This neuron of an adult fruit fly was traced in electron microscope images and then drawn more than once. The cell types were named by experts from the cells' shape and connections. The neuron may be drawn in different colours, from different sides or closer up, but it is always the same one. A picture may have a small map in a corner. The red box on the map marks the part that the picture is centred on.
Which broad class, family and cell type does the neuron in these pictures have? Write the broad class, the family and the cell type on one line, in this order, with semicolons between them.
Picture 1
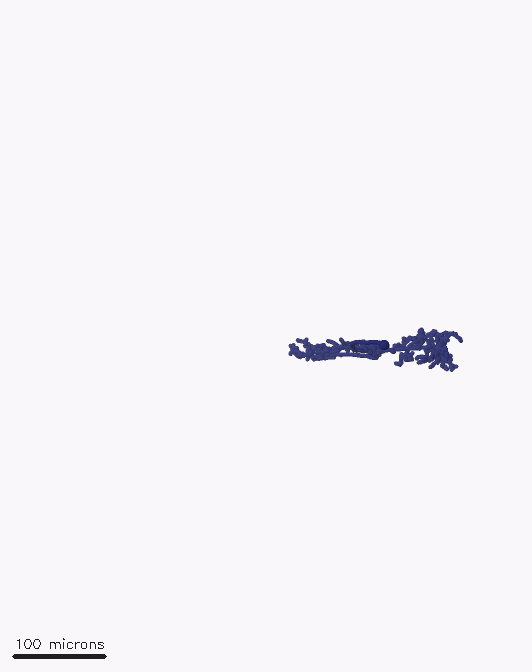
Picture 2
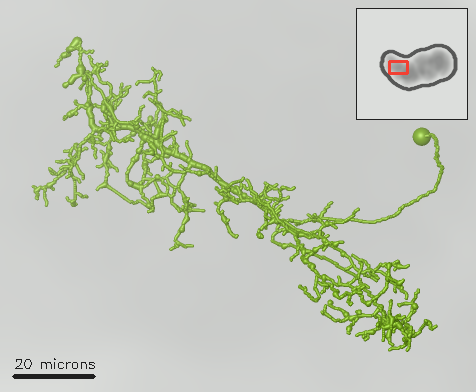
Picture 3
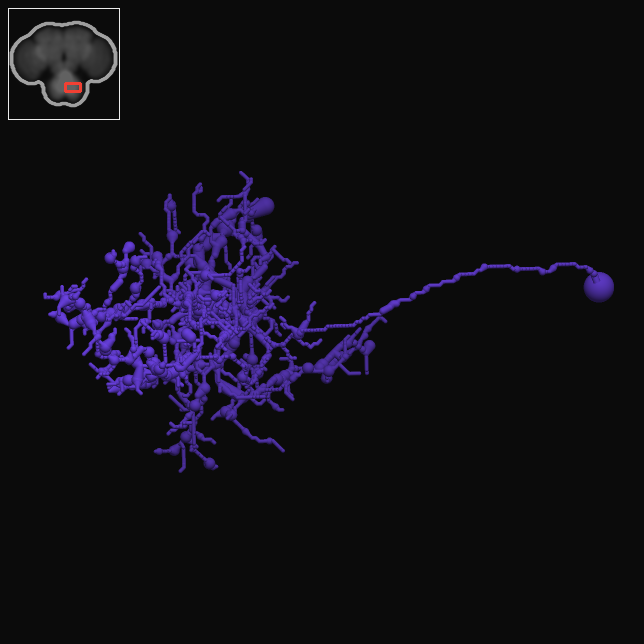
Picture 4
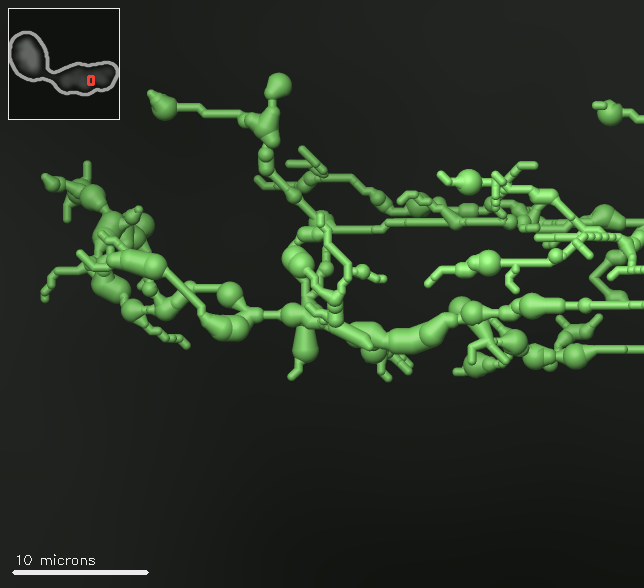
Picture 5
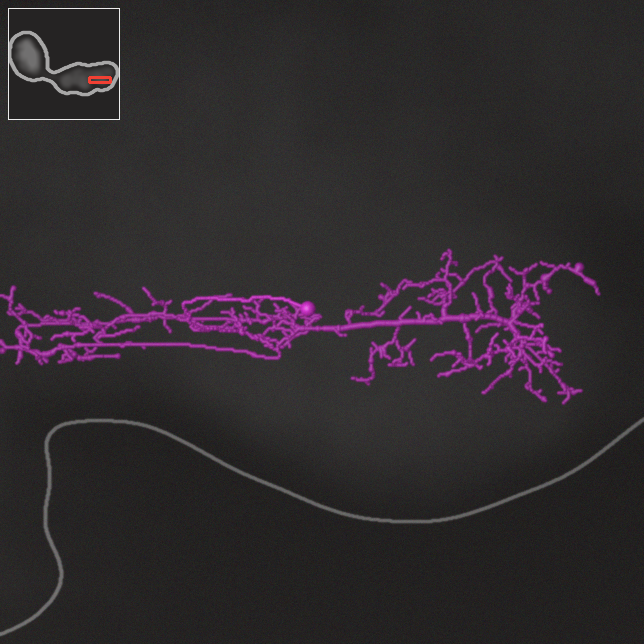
nerve-cord intrinsic neuron; hemilineage 09A; IN09A024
